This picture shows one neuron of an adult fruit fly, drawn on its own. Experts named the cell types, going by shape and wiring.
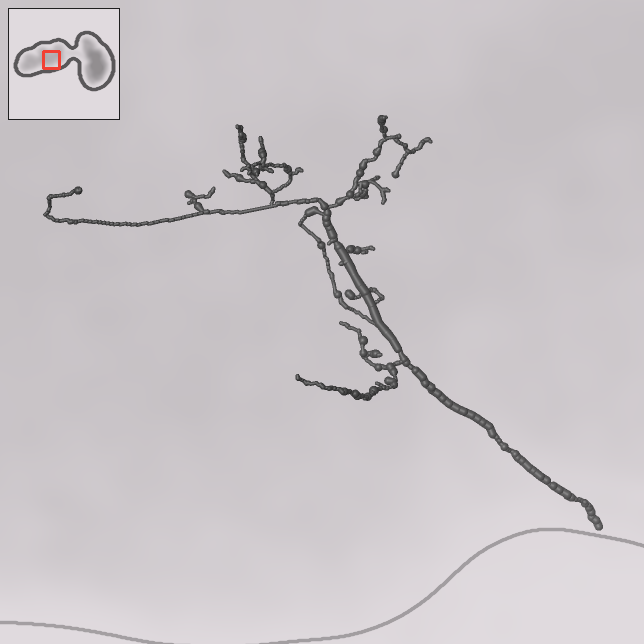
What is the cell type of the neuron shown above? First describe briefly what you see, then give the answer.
The drawing shows no cell body. In this view it is wider than it is tall. This is a sensory neuron entering the nerve cord. Its cell type is SNpp62.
